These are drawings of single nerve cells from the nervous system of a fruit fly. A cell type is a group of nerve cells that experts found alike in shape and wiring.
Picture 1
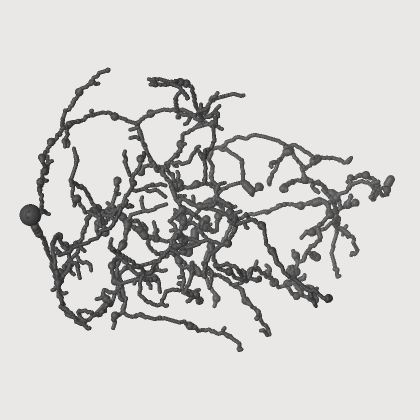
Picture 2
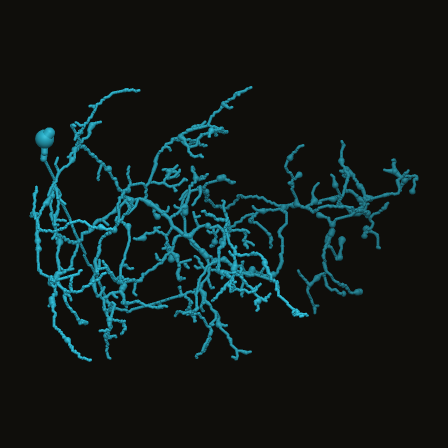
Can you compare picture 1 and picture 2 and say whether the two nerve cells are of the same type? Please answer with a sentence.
They are of the same cell type.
